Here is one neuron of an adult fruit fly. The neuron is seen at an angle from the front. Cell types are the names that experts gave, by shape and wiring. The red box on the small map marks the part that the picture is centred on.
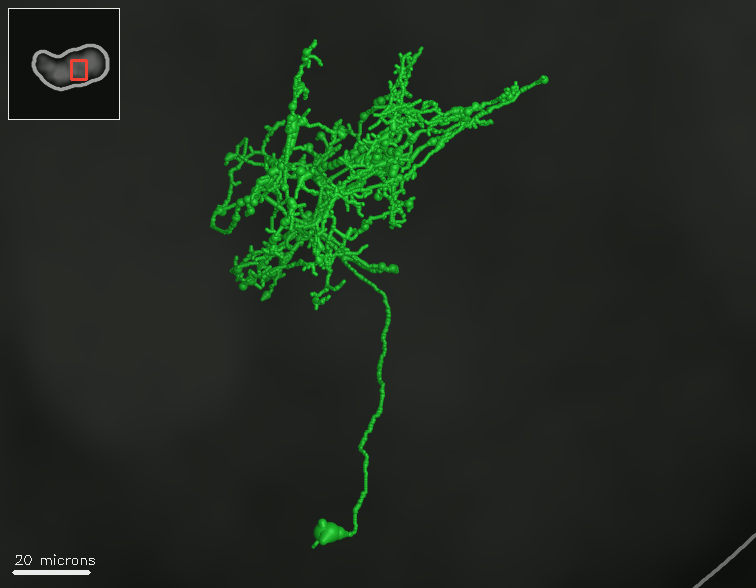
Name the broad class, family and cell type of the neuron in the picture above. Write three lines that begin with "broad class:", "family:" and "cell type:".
broad class: central-brain intrinsic neuron
family: hemilineage FLAa1
cell type: LAL127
